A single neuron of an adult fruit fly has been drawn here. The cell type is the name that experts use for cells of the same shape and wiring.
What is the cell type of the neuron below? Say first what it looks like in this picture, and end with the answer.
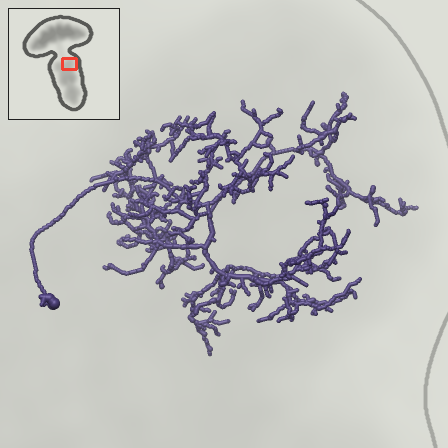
It is in the nerve cord and does not reach the brain. As drawn here it is wider than it is tall. Its broad class is nerve-cord intrinsic neuron. Its cell type is IN13B025.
